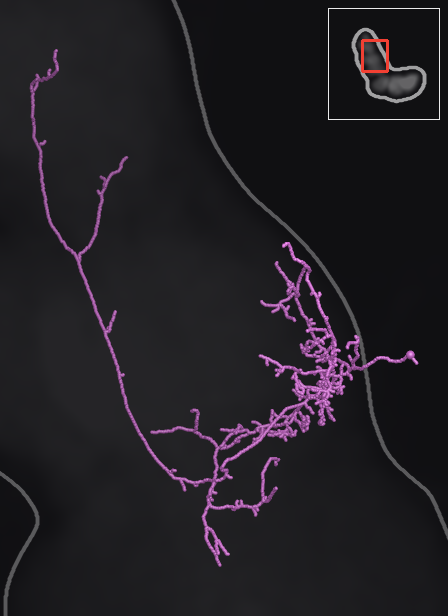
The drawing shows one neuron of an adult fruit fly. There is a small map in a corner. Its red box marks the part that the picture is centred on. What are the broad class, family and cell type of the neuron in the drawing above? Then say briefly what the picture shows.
Its broad class is nerve-cord intrinsic neuron. The family is hemilineage 17A. Its cell type is IN17A093. The cell body can be seen on the right of the picture. Dozens of branch ends can be seen.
